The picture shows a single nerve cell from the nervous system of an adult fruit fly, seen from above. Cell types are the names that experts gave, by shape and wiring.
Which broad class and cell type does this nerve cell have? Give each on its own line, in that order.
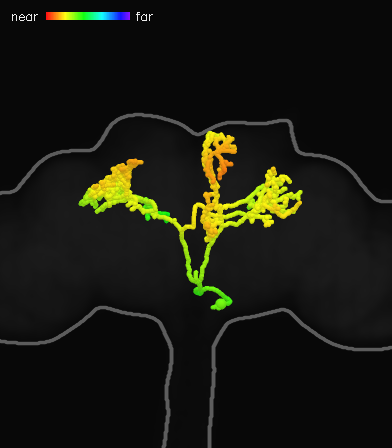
central-brain intrinsic neuron
CL344_b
